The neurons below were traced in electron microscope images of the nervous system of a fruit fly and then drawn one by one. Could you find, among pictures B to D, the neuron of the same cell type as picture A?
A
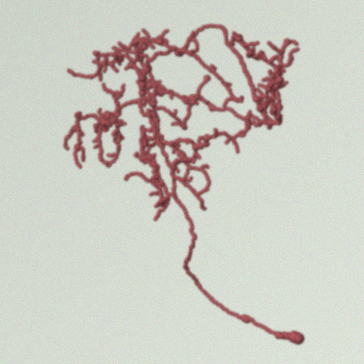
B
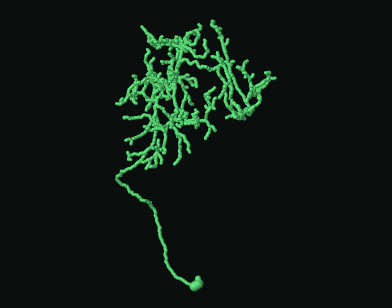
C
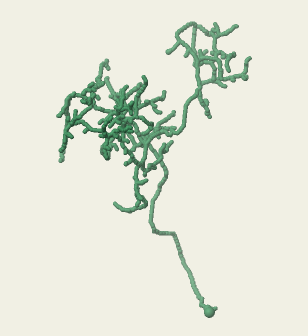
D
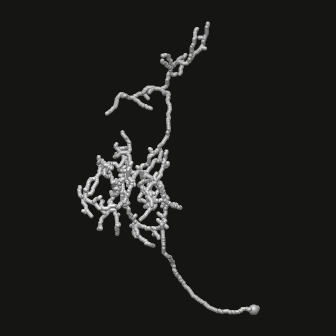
B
